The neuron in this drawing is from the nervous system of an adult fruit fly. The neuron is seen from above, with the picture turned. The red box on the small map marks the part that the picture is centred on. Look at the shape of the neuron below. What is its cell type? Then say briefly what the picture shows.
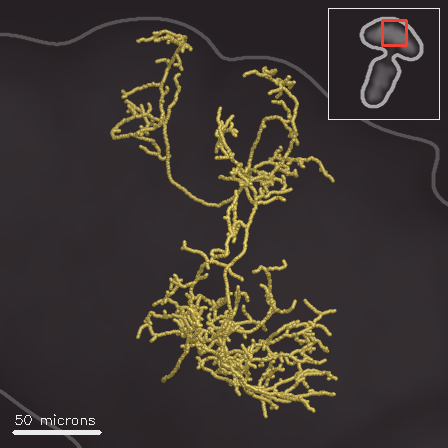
It is of cell type IB017. It is a central-brain intrinsic neuron. It is in the brain and does not reach the nerve cord. From top to bottom in the picture it spans about 250 microns. The picture shows dozens of branch ends.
